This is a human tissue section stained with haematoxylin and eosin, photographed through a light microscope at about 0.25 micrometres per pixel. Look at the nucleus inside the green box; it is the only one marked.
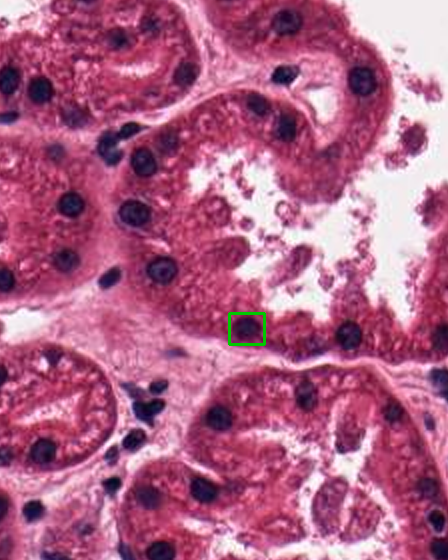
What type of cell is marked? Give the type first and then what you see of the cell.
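The marked nucleus belongs to a proximal tubule cell. The nucleus sits in the lower part of the cell, closer to the thin wavy boundary below it than to the open lumen above. The cell's edge facing the lumen is ragged and frayed, with loose pink fragments lying in the lumen beyond it. The cell lies in a single row of similar pink cells lining the lumen, with its base resting along a thin band that separates it from the neighbouring tubule below.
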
